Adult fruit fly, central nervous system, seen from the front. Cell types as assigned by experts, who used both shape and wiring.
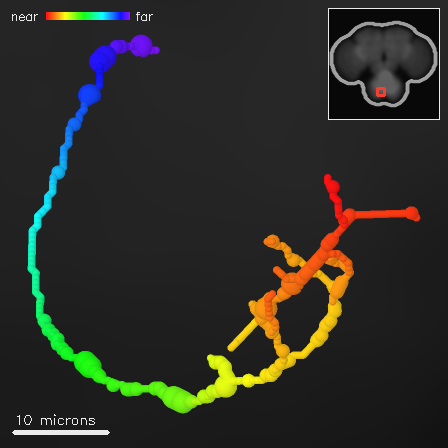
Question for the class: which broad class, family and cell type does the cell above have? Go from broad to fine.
sensory neuron entering the nerve cord; class mechanosensory tactile; SNta34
